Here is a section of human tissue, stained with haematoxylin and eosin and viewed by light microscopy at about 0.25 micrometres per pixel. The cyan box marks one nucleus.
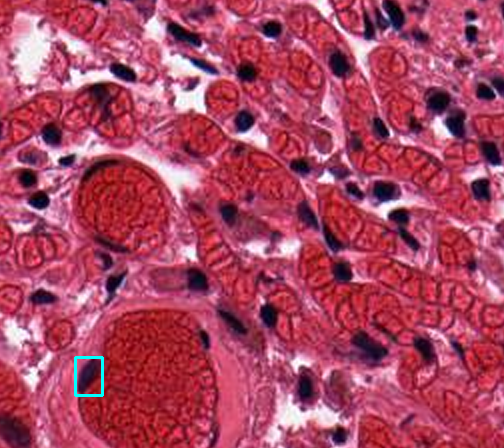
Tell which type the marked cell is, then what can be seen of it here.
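It is an endothelial cell. The nucleus is elongated and oval, stained dark purple fairly evenly throughout. The nuclear outline is smooth, with no notches or projections. Hardly any cytoplasm can be made out around the nucleus; it seems to sit directly on the wall. Its long axis runs along the curve of the vessel wall, following the pink fibrous layer behind it.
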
